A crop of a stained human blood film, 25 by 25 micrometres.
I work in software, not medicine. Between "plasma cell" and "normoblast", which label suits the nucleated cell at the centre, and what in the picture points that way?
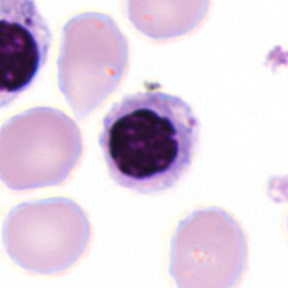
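Normoblast, not plasma cell.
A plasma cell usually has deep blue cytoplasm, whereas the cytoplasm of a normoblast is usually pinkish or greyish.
Here the cytoplasm is a pale greyish lilac rather than deep blue. The chromatin is dark purple and coarsely clumped, the cytoplasmic rim is widest on the right side, and the outline is slightly ragged rather than smooth.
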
